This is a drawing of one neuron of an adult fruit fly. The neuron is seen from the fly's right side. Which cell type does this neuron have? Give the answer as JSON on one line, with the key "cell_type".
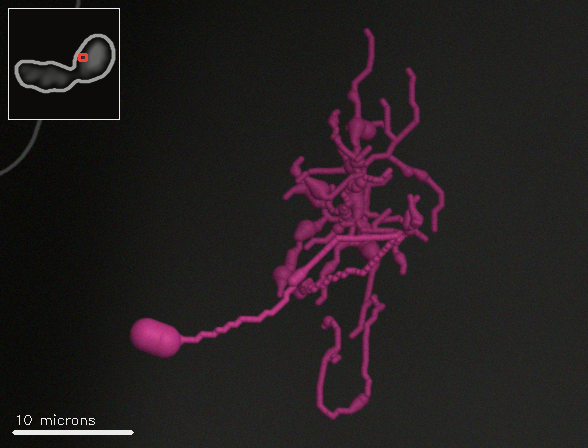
{"cell_type": "Cm4"}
